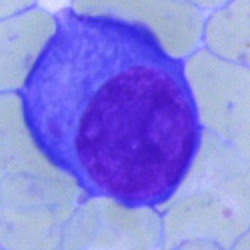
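Plasma cell, the central cell in this stained bone marrow smear. Notice first how the nucleus sits eccentrically, toward the lower right. Now look at the cytoplasm: it stains deep blue, and you will find no distinct granules in it. Finally, trace the outline, which is angular, with several flattened sides.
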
